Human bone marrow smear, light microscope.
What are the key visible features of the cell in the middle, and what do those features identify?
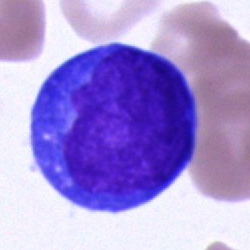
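Most of the cell is taken up by the nucleus, which sits toward the right side. The cytoplasm is deep blue, with a few tiny pale dots at the lower left. A paler area of cytoplasm lies against the left edge of the nucleus. The cell is a blast.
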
